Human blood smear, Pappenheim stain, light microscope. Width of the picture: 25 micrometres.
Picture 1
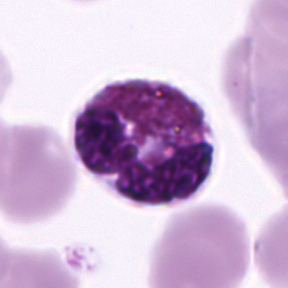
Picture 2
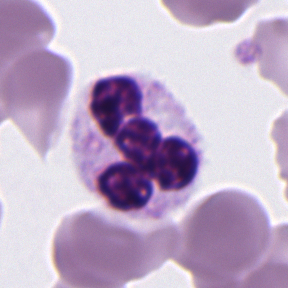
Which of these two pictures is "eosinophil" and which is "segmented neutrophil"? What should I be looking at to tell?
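Of the two, picture 1 is the eosinophil and picture 2 the segmented neutrophil. The nucleus of the eosinophil is split into two large lobes, one on the left and one at the lower right, with a pale, weakly stained patch in the centre of the cell between them.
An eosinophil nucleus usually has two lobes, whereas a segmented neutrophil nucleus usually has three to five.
The cytoplasm differs too: in the eosinophil it fills the upper part of the cell and is reddish-purple, while in the segmented neutrophil it is pale pinkish-lilac rather than blue, with fine, faint pinkish-lilac granules scattered through it and no vacuoles.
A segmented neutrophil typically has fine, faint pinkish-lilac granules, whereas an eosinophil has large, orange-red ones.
Some features are shared: both cells have a smooth outline, round to slightly oval in the eosinophil and roughly round in the segmented neutrophil, and in both the chromatin is dark purple and coarsely clumped, with no nucleoli visible.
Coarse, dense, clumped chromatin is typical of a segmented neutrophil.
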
